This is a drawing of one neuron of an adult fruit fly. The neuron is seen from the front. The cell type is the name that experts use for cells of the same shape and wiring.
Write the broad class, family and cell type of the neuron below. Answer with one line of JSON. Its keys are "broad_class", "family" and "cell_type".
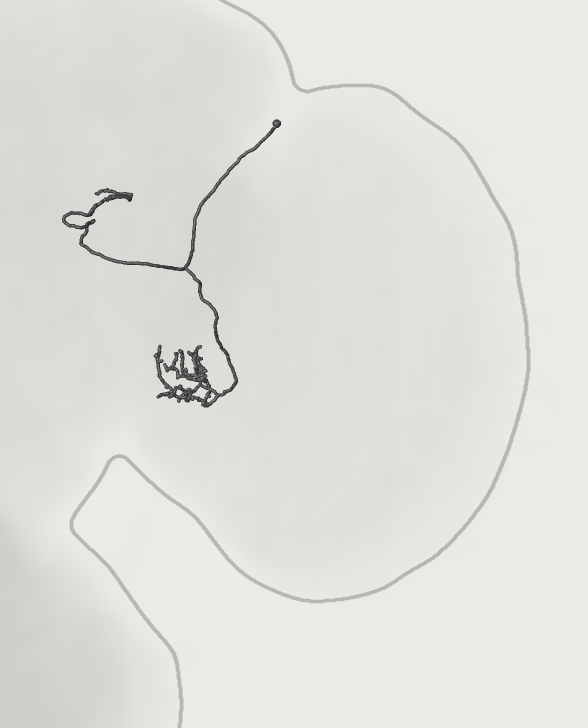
{"broad_class": "visual projection neuron", "family": "hemilineage VPNd1", "cell_type": "LC29"}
